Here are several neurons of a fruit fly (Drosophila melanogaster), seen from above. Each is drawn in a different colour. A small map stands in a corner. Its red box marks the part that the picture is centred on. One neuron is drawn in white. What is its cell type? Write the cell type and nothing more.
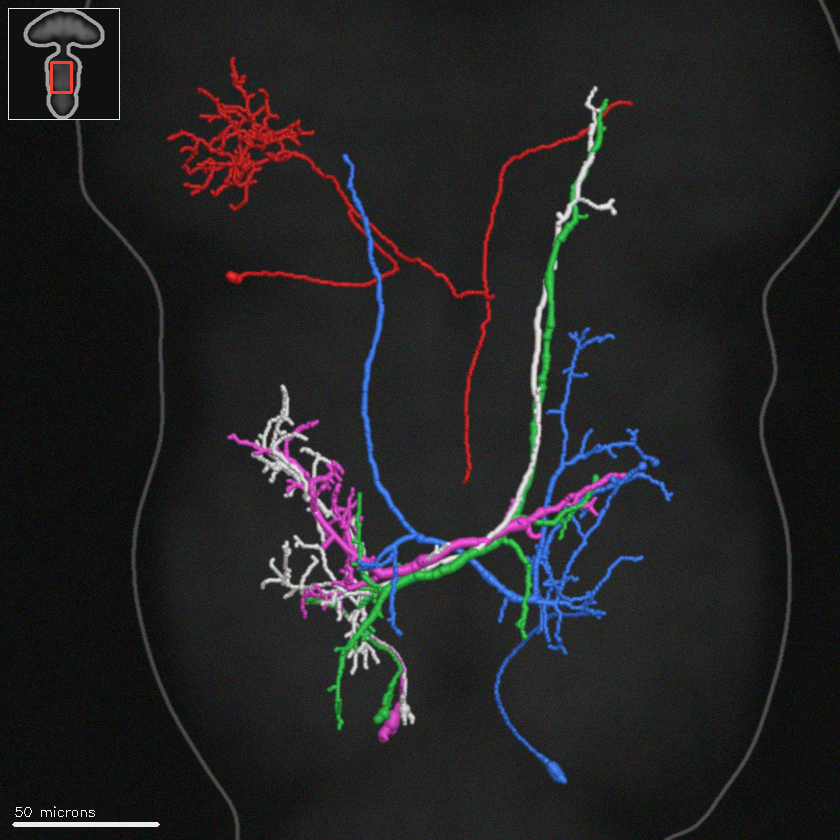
IN06A032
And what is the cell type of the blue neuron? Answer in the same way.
IN06A042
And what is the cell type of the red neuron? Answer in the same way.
IN23B078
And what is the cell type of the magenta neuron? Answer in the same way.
IN06A022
